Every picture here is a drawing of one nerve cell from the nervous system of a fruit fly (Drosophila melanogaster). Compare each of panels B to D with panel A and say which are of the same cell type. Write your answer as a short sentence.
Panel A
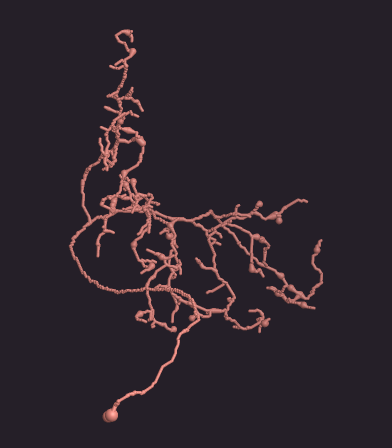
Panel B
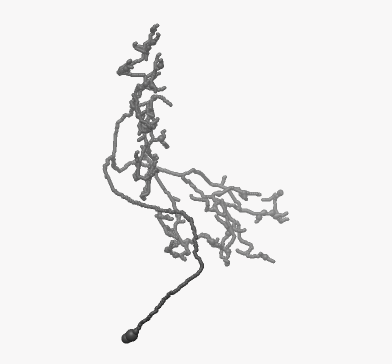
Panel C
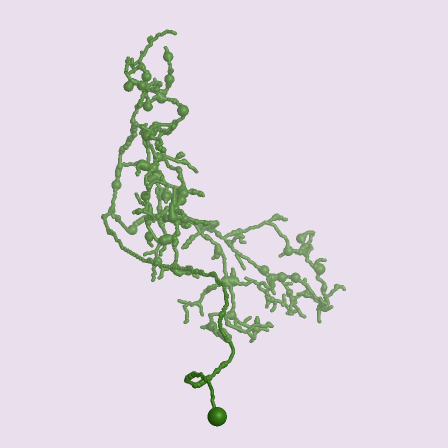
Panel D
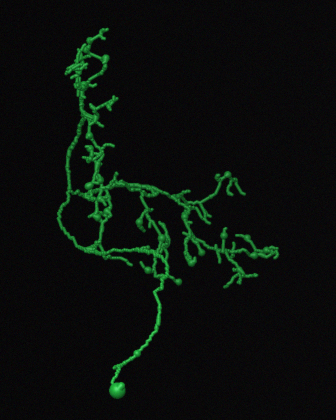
Panel B and panel C are of the same cell type.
